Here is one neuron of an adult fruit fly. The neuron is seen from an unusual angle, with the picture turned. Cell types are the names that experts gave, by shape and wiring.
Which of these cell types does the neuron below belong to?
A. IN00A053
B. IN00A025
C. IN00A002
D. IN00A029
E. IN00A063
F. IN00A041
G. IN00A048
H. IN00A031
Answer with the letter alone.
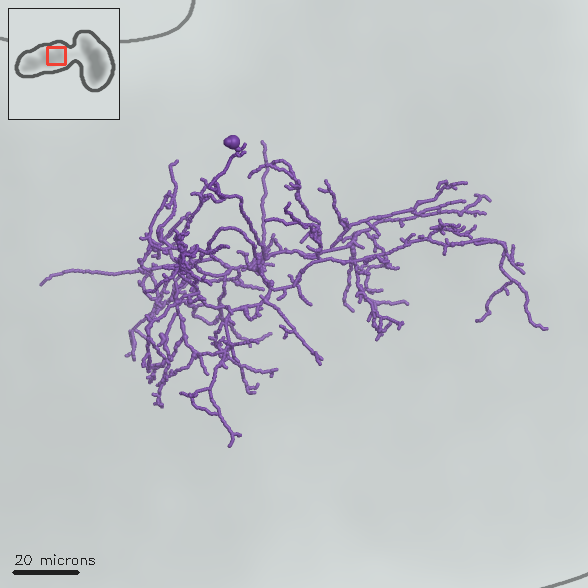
G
